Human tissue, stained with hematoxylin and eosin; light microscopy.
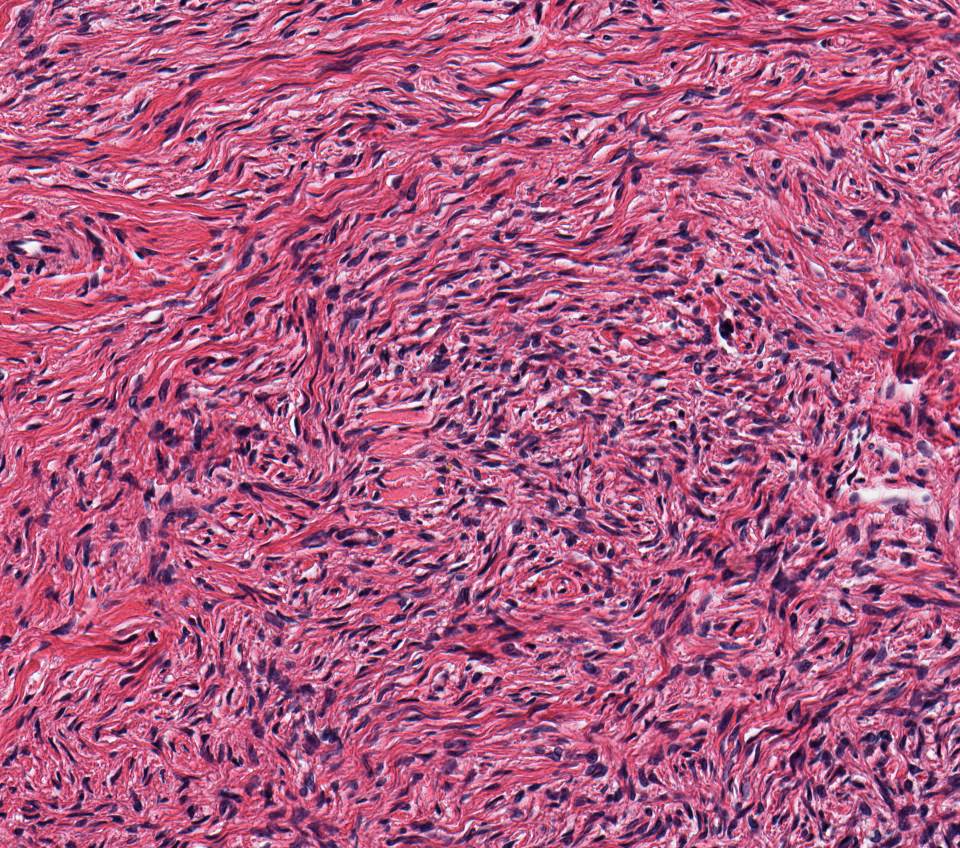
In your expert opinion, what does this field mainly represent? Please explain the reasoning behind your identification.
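I'd call this ovarian cortex. What settles it is the centre, where the cells form whorled, cartwheel-like swirls.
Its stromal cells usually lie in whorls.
The upper and left parts seem more collagenous and less cellular than the centre and lower right. Nuclei look elongated to oval and dark purple, with scant pink cytoplasm whose indistinct borders merge into the collagen.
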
